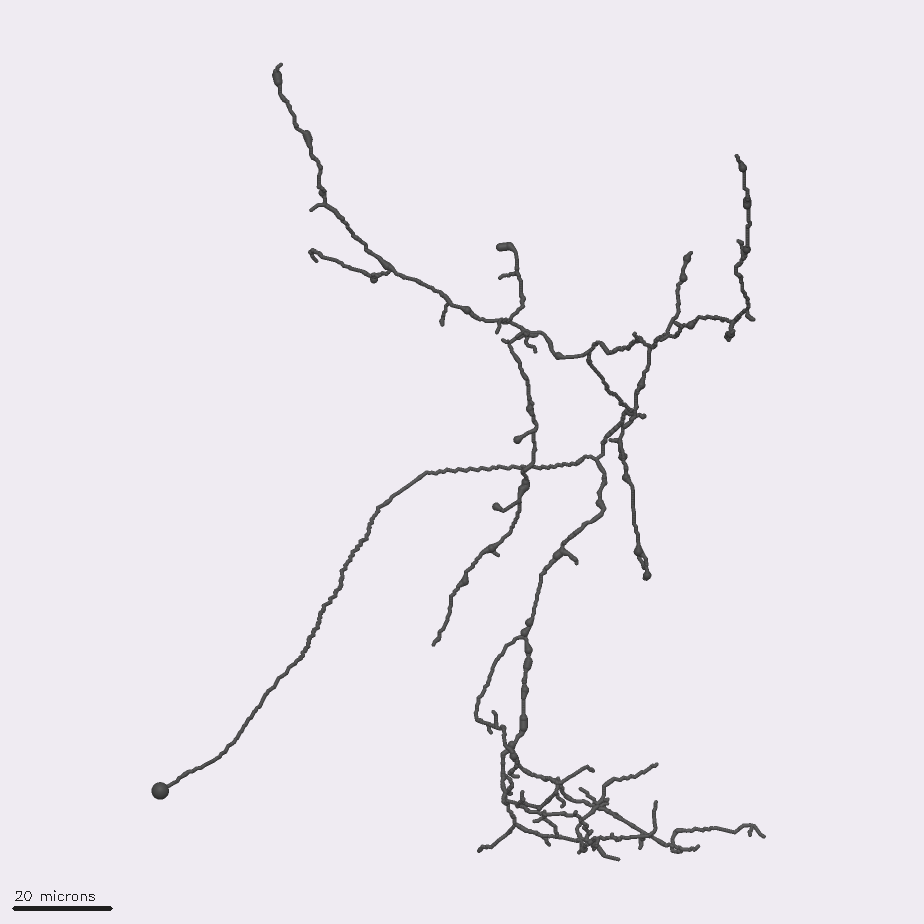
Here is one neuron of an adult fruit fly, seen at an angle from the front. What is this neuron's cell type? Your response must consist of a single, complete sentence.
This neuron has been assigned cell type VES024_a.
